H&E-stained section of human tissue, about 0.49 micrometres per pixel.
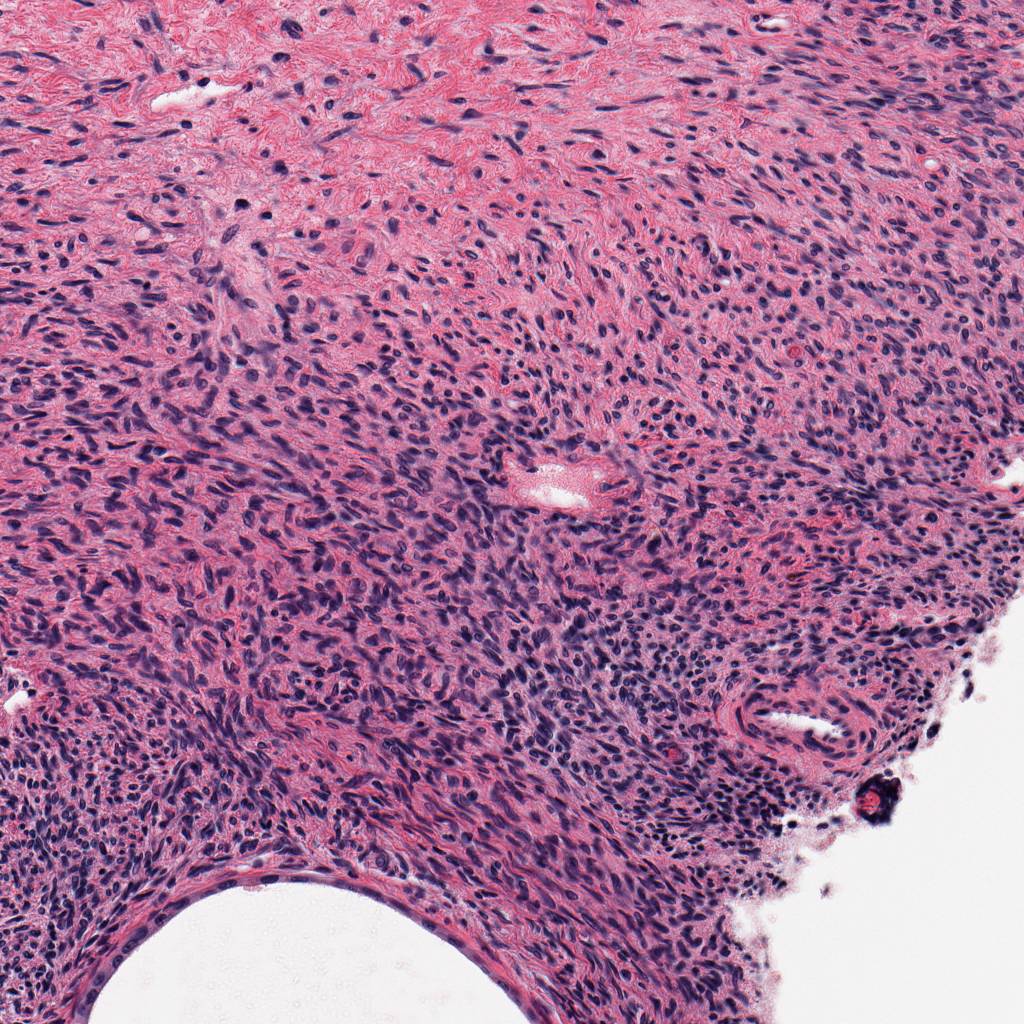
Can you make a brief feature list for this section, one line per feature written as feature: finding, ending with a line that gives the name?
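Field: upper part paler pink, more collagenous, less cellular than crowded lower and middle parts
Stromal nuclei: dark, spindle to oval, scant cytoplasm
Spindle cells: short interlacing bundles, vague whorls, no single direction
Vessels: small, thin-walled, slit-like lumens, scattered; one at centre
Name: ovary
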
